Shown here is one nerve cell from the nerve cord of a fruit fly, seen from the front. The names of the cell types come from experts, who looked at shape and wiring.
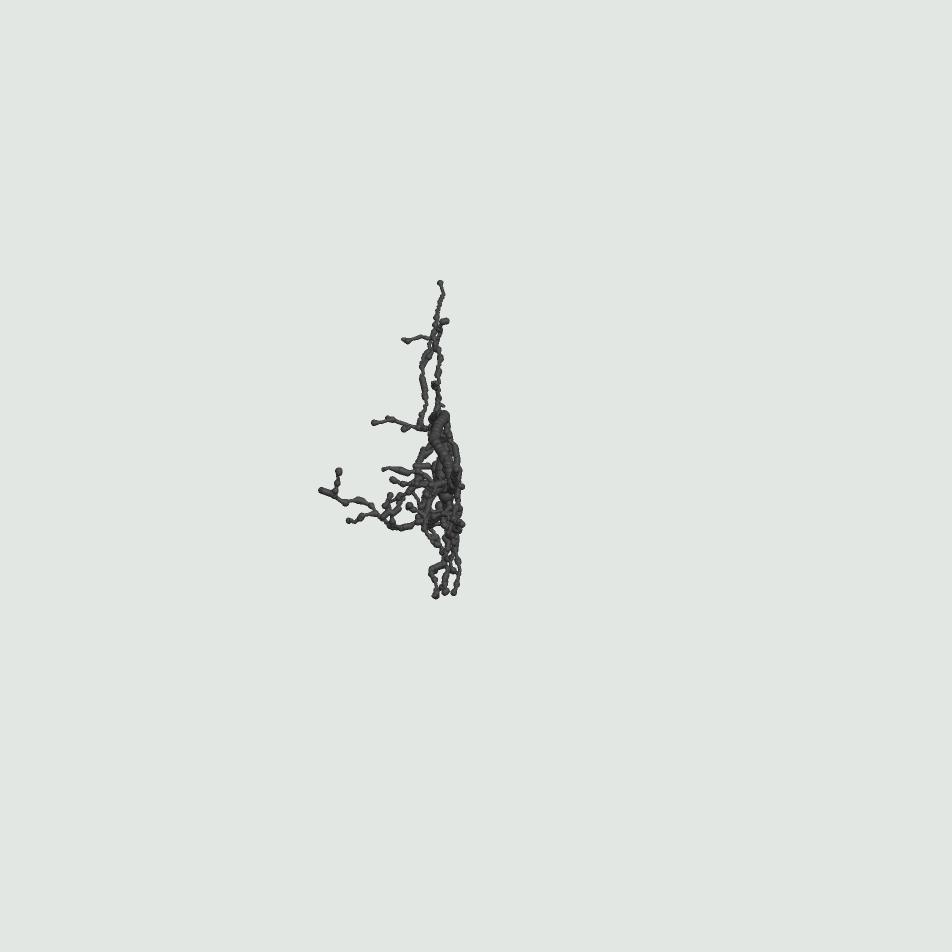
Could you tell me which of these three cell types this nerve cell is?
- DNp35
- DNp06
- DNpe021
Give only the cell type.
DNp06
